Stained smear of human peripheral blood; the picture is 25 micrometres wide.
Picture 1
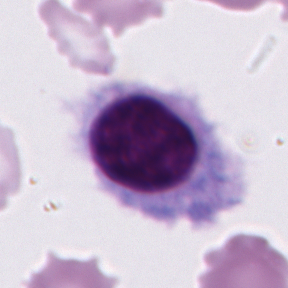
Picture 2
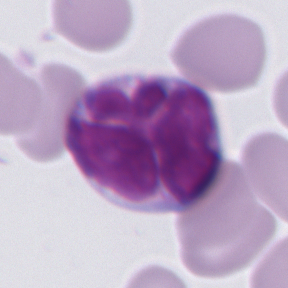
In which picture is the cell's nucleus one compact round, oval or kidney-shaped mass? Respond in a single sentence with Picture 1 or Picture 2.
It is the cell in picture 1 whose nucleus is one compact round, oval or kidney-shaped mass.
